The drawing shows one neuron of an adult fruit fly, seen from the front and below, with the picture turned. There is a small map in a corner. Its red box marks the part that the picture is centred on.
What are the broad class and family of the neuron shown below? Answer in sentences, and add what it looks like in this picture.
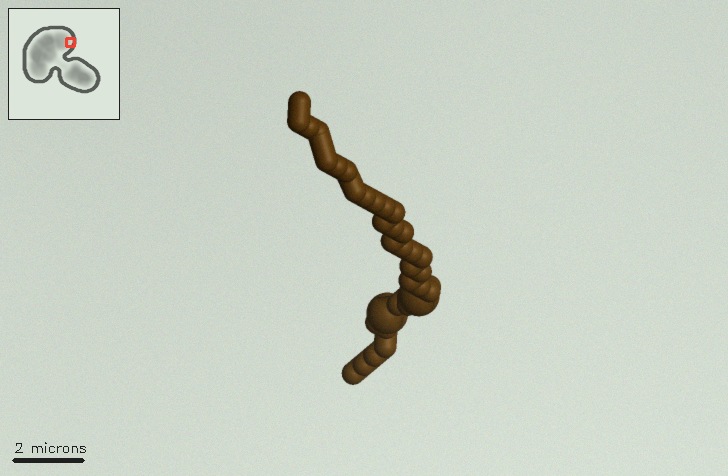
Its broad class is photoreceptor or other optic-lobe sensory neuron. Its family is called class visual. No cell body is drawn. From top to bottom in the picture it spans about 8 microns.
